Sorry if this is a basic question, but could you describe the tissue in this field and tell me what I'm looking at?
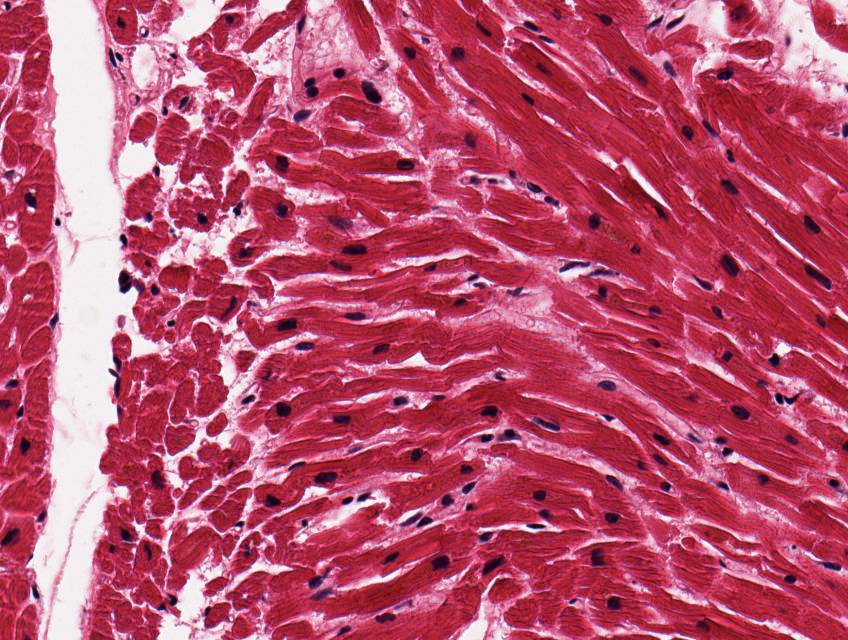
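Looking first at the centre and right, the muscle fibres run lengthwise, and I can see them branch and join their neighbours. Along the left side, though, the fibres are cut across instead, showing as rounded to polygonal profiles. The muscle cytoplasm stains a deep, even red. This is the left ventricle of the heart.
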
